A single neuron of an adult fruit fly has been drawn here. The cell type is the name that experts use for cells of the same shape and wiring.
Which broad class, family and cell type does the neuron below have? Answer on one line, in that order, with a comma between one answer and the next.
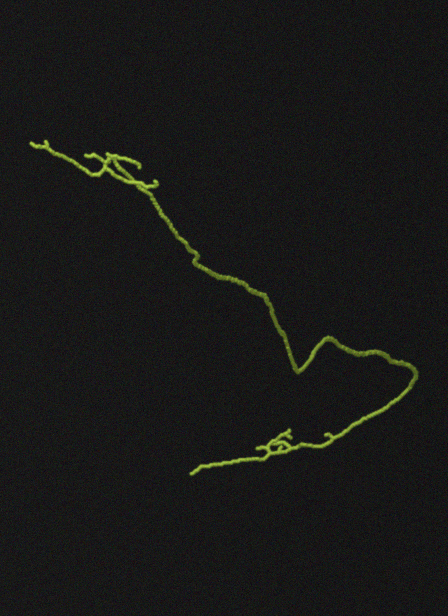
sensory neuron ascending to the brain, class gustatory, LgAG2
